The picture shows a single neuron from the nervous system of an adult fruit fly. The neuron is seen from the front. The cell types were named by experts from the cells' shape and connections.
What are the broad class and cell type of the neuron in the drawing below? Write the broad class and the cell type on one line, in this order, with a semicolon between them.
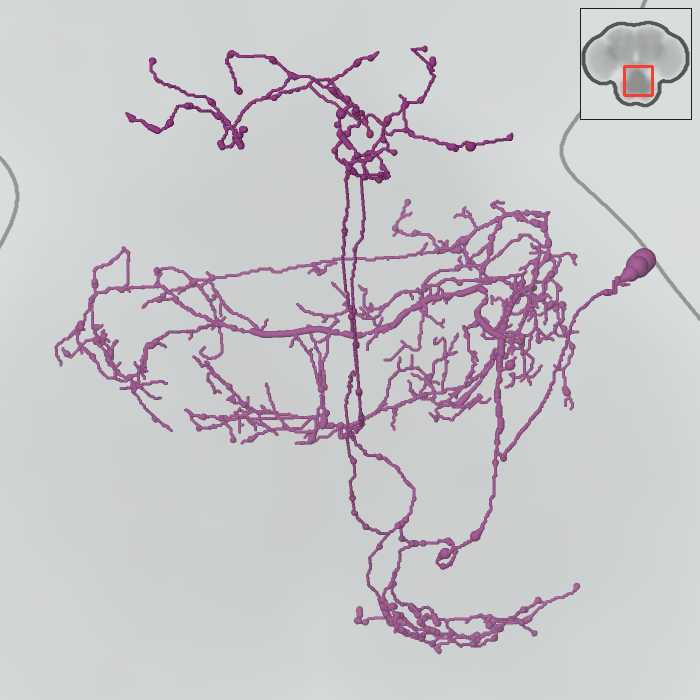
ascending neuron; ANXXX106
